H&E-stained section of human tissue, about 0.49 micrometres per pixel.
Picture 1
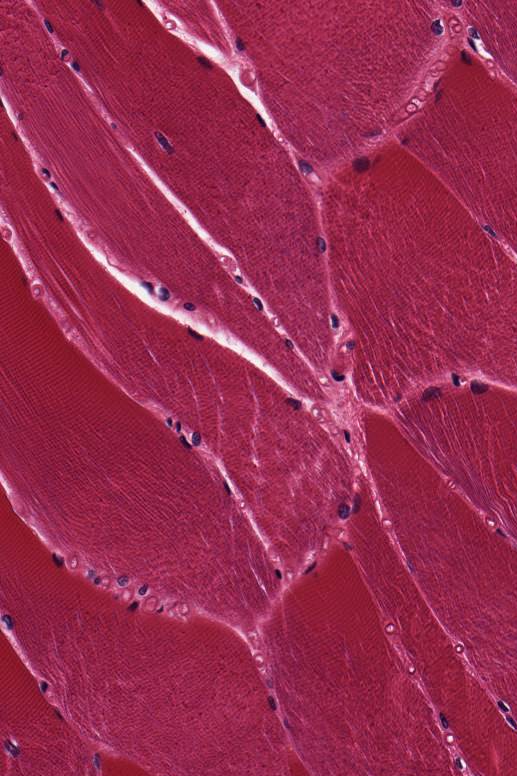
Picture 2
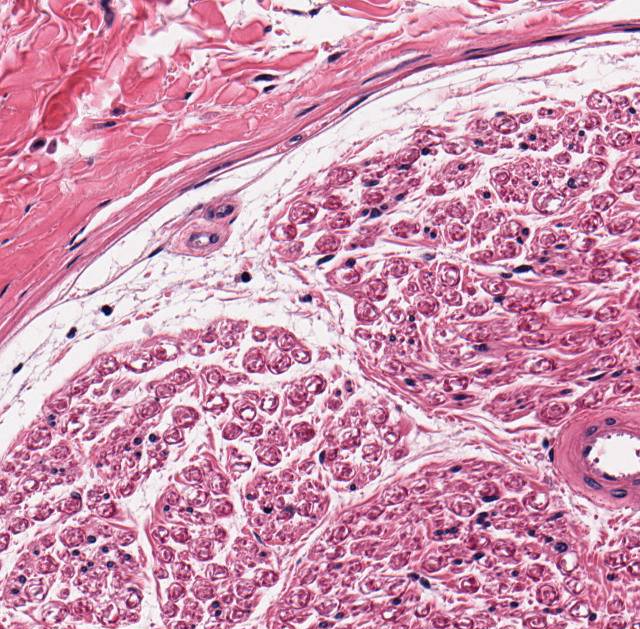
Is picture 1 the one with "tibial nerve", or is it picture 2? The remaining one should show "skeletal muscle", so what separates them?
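Picture 1: skeletal muscle. Picture 2: tibial nerve. The skeletal muscle fibres run diagonally from upper left to lower right, with deep, even pink-red cytoplasm and small, dark, oval to flattened nuclei at their edges along the septa. In the tibial nerve, rounded bundles cut in cross-section fill most of the lower and right field, each bounded by a thin layer of flattened cells with elongated nuclei. Each nerve fibre is a small ring, a central pink axon in a pale halo.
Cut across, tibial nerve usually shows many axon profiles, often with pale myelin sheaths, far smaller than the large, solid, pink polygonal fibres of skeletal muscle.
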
